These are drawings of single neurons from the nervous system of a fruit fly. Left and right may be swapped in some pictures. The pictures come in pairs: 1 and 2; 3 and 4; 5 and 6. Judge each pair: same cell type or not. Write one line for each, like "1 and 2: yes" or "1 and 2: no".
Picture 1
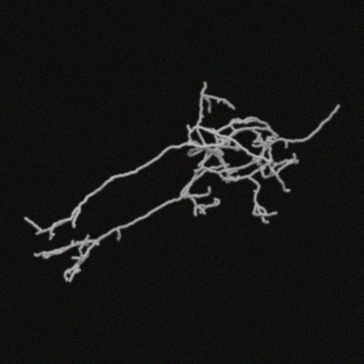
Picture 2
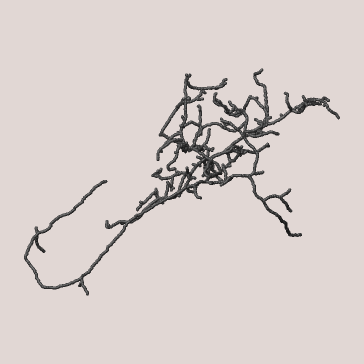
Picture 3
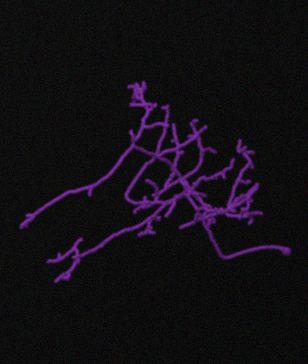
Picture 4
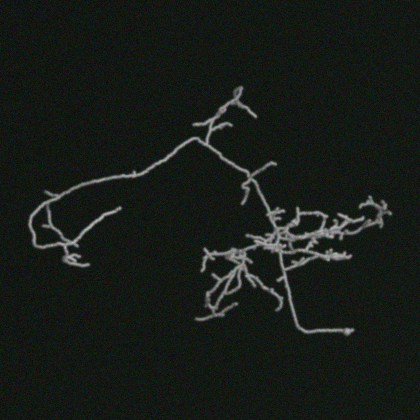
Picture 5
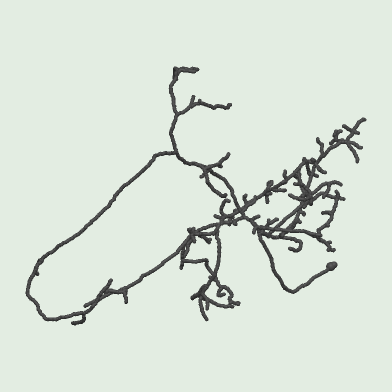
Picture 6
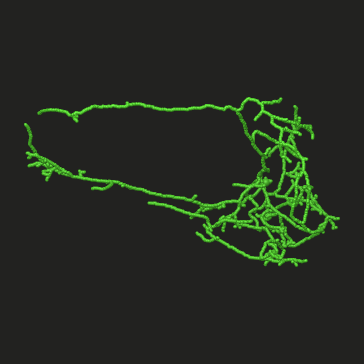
1 and 2: no
3 and 4: no
5 and 6: no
